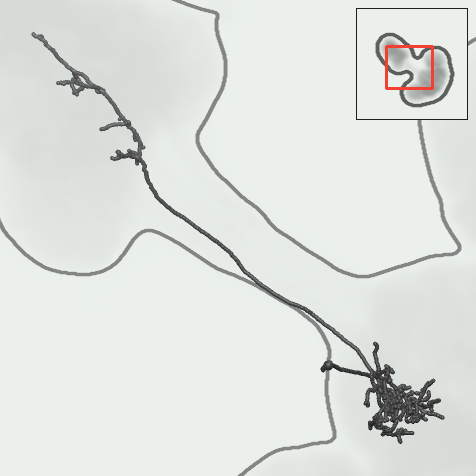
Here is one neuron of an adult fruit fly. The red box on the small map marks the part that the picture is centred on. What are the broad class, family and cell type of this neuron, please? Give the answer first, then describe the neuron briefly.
Its broad class is descending neuron. The family is hemilineage LB12. It is of cell type DNge014. It runs through the neck, between the brain and the nerve cord. As drawn here it is about as wide as it is tall.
